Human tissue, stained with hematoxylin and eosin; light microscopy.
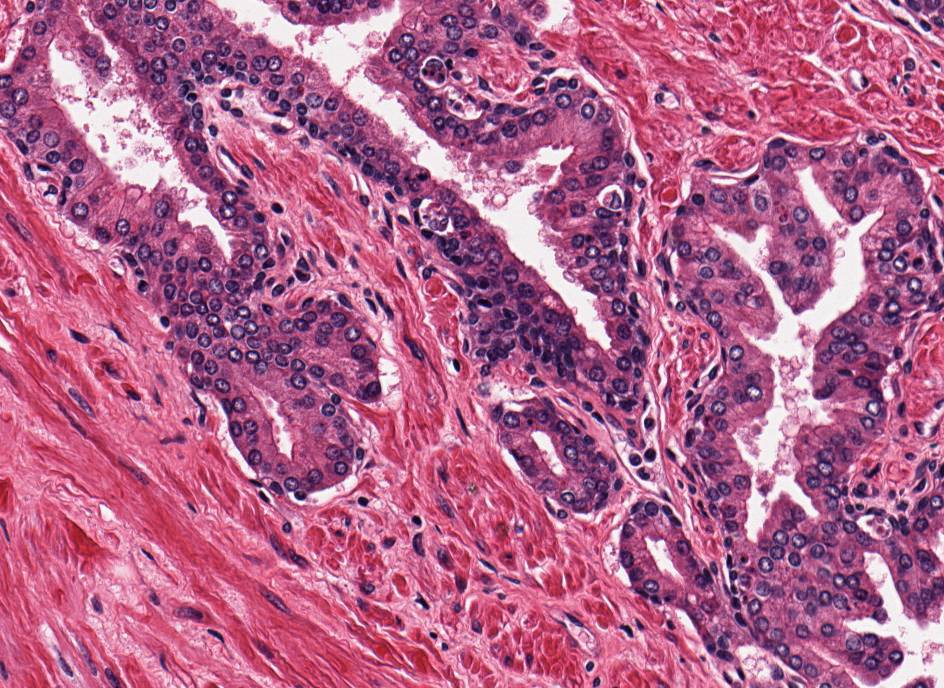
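Prostate. Epithelial glands occupy upper and right parts of the field; pink fibromuscular stroma fills lower left. There, smooth muscle bundles with elongated nuclei run obliquely from upper left toward lower right. Epithelial cells: moderate pink-purple cytoplasm. Gland lumens: irregular, branching, slit-like spaces.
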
